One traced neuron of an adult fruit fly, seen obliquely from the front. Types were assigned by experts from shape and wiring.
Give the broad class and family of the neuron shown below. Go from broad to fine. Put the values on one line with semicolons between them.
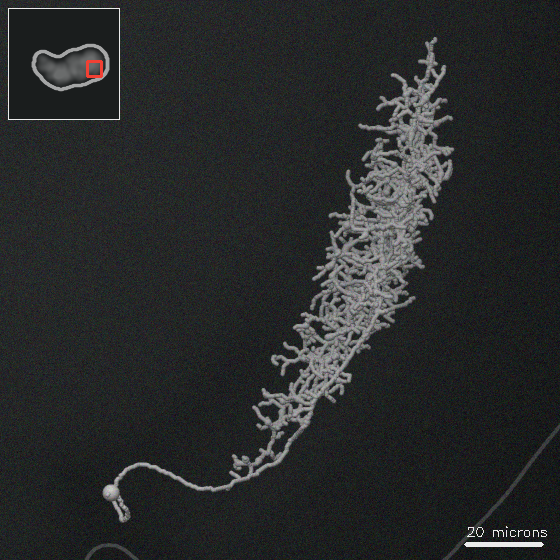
optic-lobe intrinsic neuron; Pm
